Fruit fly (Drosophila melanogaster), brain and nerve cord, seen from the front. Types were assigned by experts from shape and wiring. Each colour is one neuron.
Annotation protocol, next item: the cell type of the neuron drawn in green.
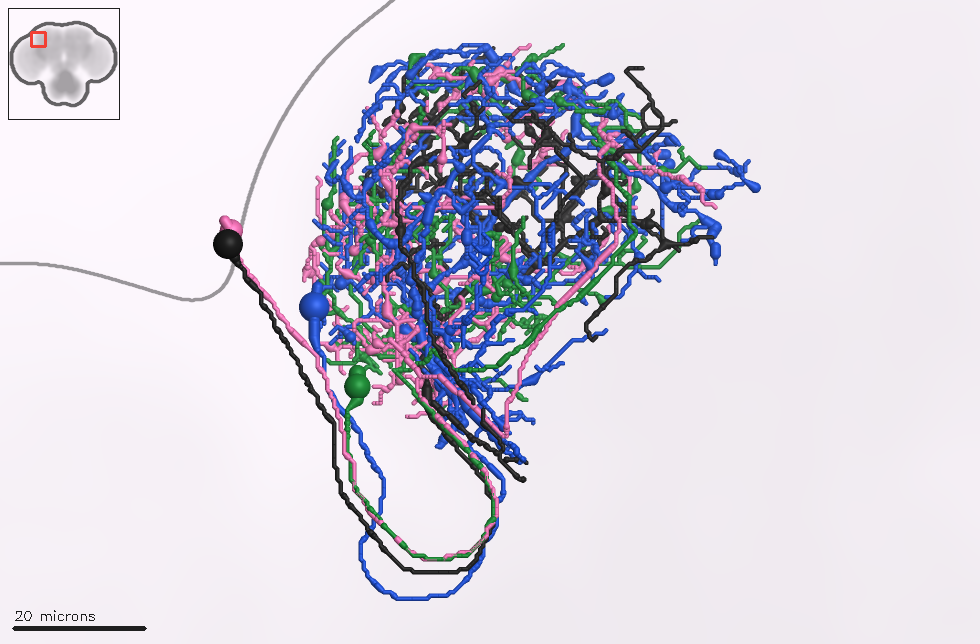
LHAV4a7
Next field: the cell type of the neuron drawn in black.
LHAV4a5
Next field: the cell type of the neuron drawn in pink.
LHAV4a1_a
